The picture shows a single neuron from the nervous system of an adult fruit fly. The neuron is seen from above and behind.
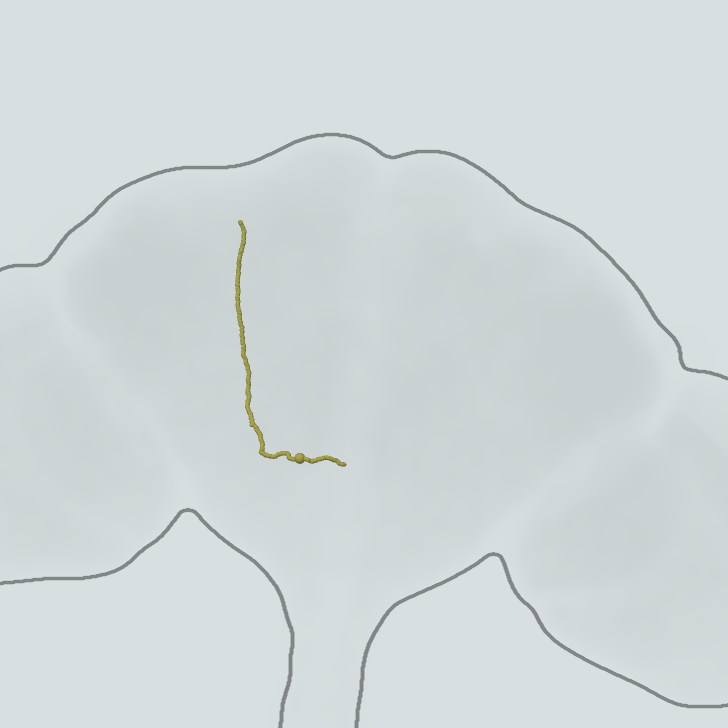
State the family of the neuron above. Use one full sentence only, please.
The family to which the neuron belongs is class mechanosensory.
